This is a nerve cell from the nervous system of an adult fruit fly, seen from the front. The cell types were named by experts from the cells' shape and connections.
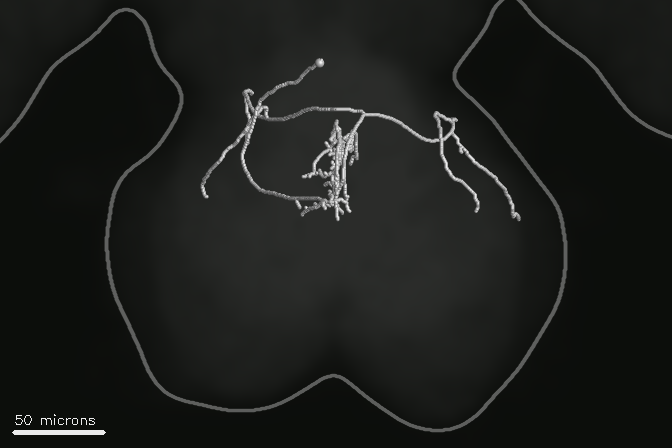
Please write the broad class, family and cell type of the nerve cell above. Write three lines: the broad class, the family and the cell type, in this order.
nerve-cord intrinsic neuron
hemilineage 18B
IN18B055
